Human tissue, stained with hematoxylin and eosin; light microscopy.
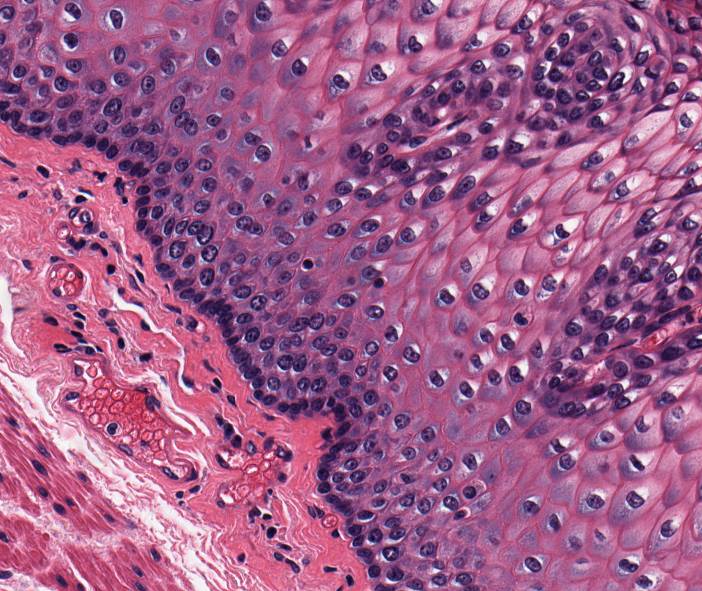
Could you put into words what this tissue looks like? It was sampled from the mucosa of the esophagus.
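Stratified squamous epithelium occupies upper and right field; connective tissue in lower left corner. Basal cells at the border with connective tissue: nuclei crowded, dark-staining; cytoplasm scanty. Each epithelial cell: one round to oval nucleus, placed near centre. Toward upper right: cells larger, flatter, outlines elongated.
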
